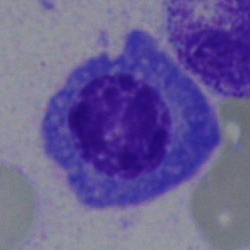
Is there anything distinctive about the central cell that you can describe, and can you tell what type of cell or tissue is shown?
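The cytoplasm is deep blue, with more of it lying to the right of the nucleus than to its left. A paler band of cytoplasm encircles the nucleus. No distinct granules are present in the cytoplasm. This is a plasma cell.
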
